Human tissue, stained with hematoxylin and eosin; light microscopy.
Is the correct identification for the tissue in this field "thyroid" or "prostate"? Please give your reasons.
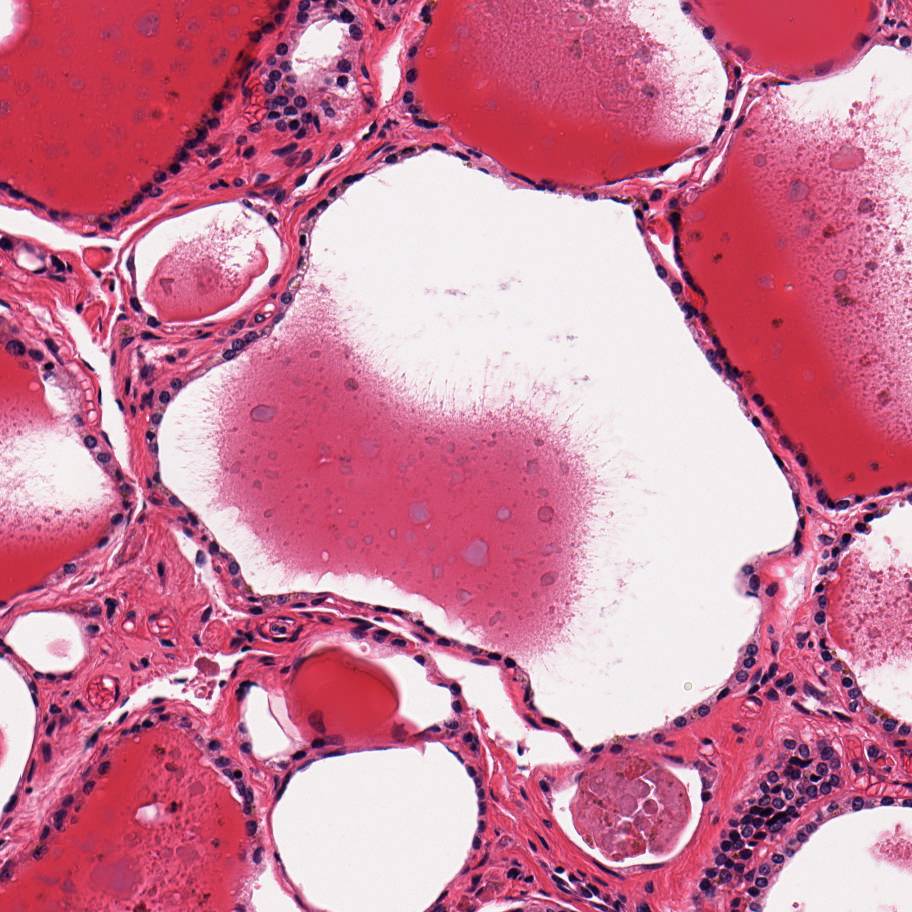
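It is thyroid. Its follicles are closely packed and rounded, varying widely in size, with the largest in the centre.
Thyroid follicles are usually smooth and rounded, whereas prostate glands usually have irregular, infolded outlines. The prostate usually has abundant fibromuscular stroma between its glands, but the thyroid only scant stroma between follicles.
Each follicle is lined by one layer of flattened to low cuboidal epithelial cells, and most lumens hold homogeneous eosinophilic colloid.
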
